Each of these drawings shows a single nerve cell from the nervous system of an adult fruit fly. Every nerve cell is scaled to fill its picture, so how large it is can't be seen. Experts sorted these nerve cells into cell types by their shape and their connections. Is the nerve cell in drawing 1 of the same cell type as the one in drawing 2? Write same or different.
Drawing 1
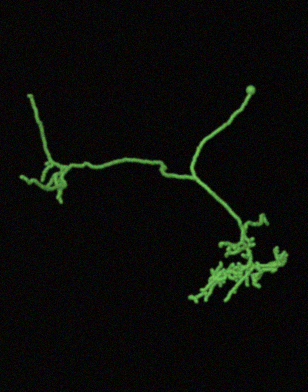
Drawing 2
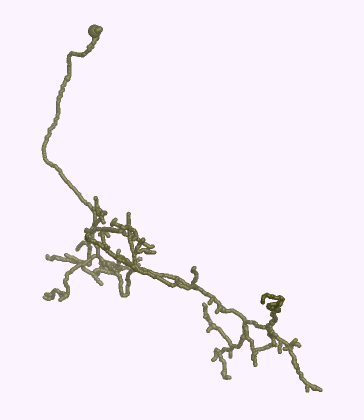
different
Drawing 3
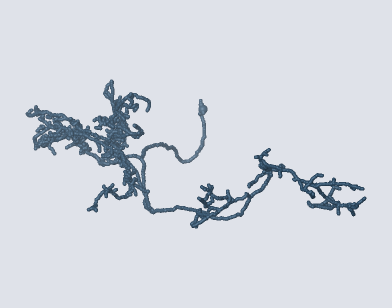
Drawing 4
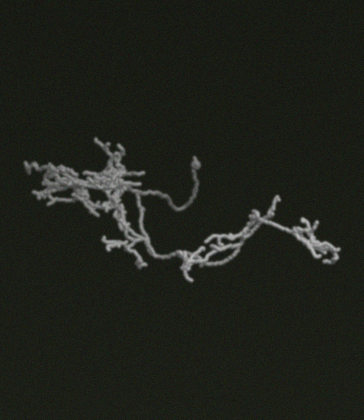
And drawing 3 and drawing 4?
same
